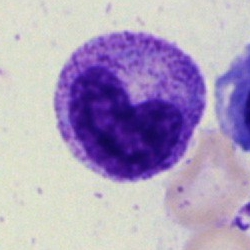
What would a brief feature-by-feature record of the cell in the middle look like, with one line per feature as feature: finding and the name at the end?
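Outline: round and smooth, as I see it
Nucleus: indented, a notch on its upper side
Nucleoli: none visible, I note
Granules: fine, purple, filling the cytoplasm throughout
Name: metamyelocyte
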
